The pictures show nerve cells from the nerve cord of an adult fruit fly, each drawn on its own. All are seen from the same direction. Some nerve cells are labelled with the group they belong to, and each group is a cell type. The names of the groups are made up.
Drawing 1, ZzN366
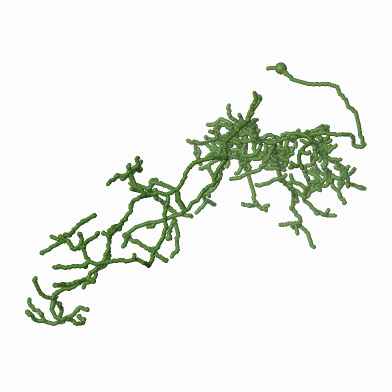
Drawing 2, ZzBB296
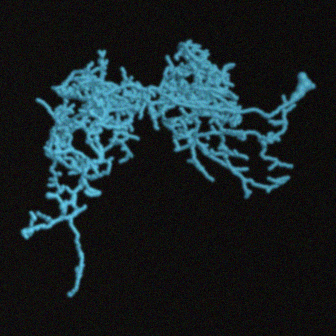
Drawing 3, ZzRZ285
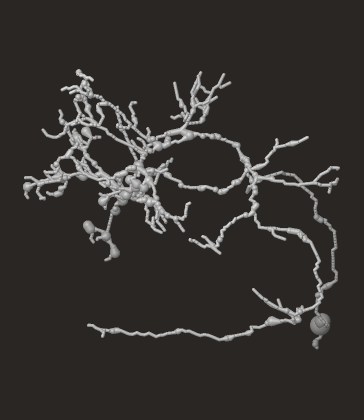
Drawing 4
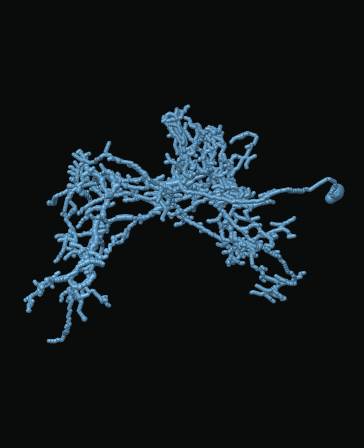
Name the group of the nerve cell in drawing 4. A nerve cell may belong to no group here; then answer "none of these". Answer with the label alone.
ZzBB296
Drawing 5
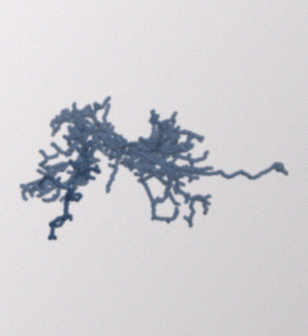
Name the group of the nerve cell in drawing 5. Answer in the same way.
ZzBB296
